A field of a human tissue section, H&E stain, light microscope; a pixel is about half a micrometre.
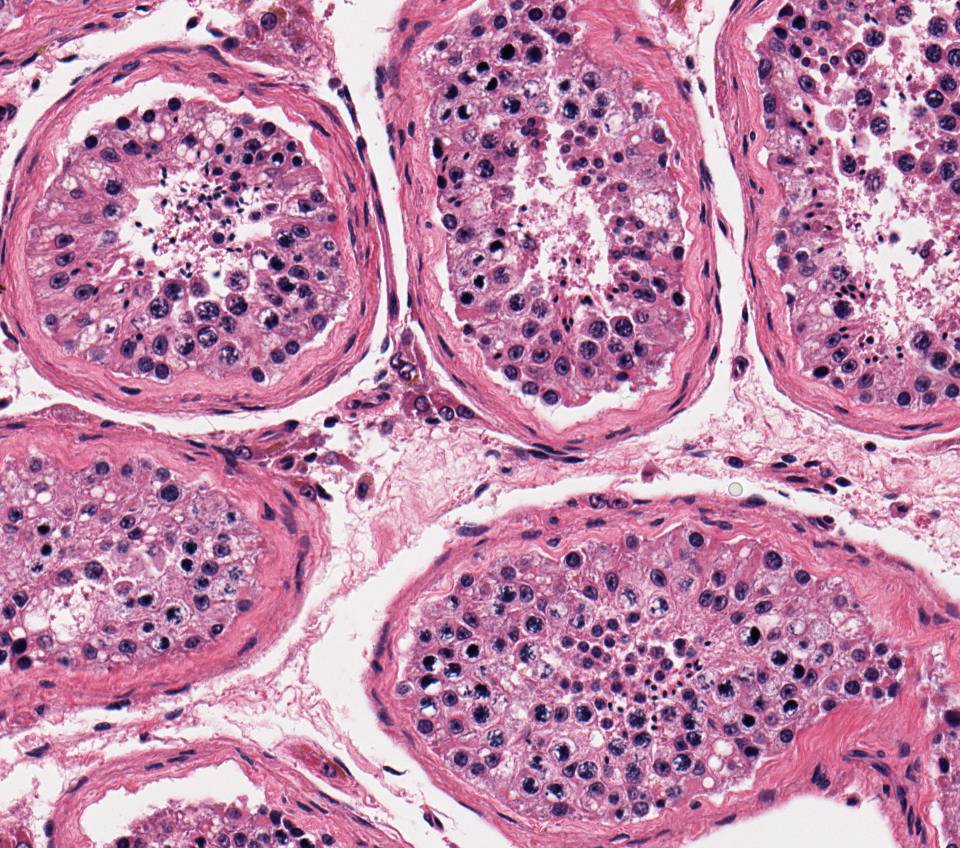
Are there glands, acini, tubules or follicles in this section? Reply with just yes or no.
Yes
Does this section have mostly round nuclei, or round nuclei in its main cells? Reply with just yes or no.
Yes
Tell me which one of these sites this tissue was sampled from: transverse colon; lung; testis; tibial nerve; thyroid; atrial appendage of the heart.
testis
